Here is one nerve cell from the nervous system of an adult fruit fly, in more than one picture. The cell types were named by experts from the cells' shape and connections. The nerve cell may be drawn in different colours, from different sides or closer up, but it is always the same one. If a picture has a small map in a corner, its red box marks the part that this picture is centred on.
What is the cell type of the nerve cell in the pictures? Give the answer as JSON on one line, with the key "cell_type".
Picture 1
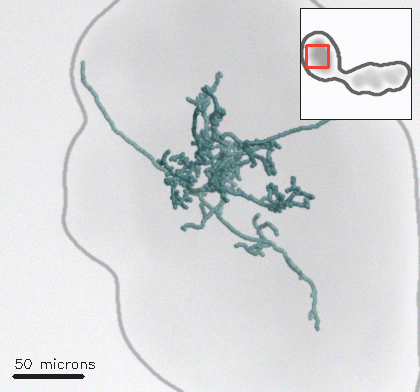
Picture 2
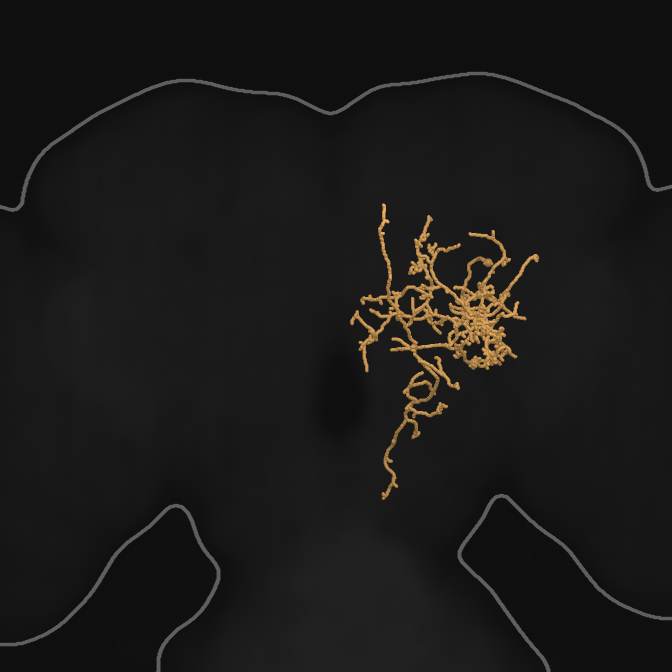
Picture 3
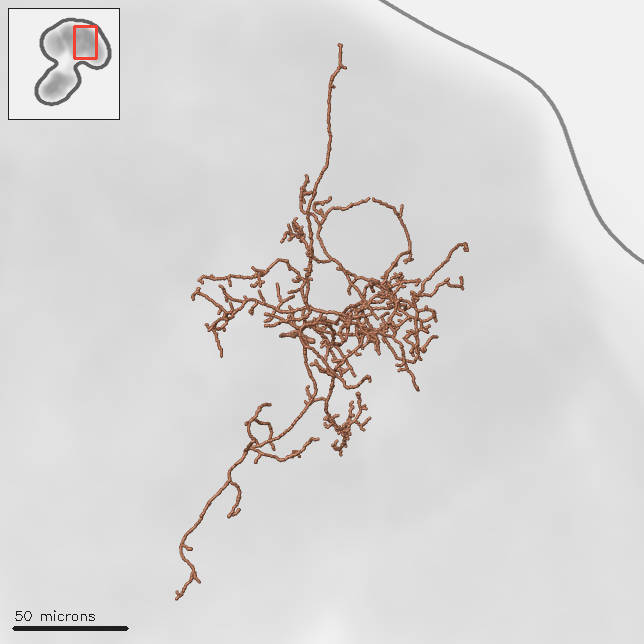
{"cell_type": "PVLP201m_a"}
